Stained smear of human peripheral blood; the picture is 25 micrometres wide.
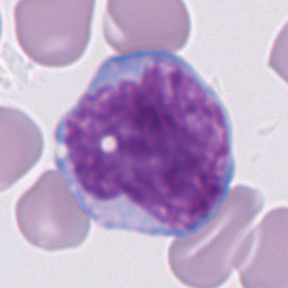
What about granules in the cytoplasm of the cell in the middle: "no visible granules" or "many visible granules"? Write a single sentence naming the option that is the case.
The cytoplasm of the cell lacks visible granules entirely.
